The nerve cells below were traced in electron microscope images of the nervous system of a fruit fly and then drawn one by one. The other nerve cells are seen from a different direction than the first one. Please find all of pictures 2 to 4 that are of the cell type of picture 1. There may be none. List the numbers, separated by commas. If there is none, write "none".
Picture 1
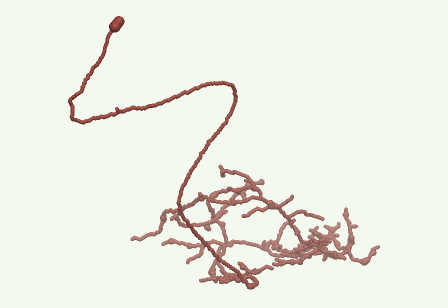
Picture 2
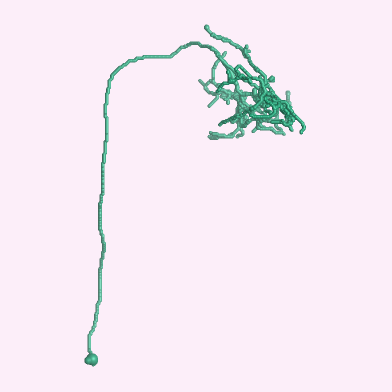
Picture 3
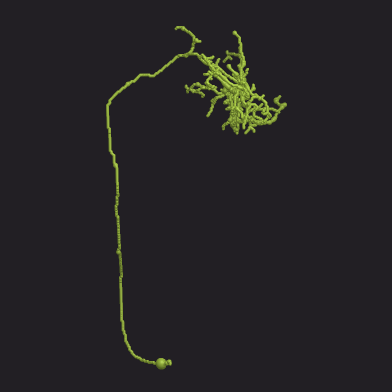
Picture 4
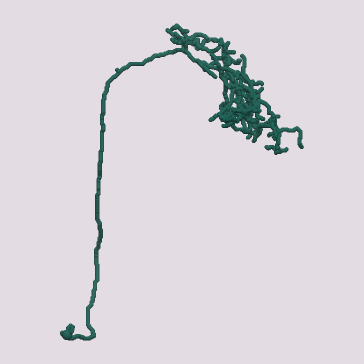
none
